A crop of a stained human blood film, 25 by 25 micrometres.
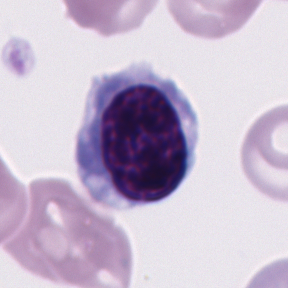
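Normoblast, peripheral blood smear. First, the outline is irregular and ragged, especially along the upper left edge; the cell measures about 13 by 10 micrometres. Next, the nucleus, about 10 by 8 micrometres and filling about 60% of the cell's area, sits off-centre toward the right, leaving a wider cytoplasm band on the left. Last, the chromatin is dark purple and coarsely clumped, and no nucleoli are visible.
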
